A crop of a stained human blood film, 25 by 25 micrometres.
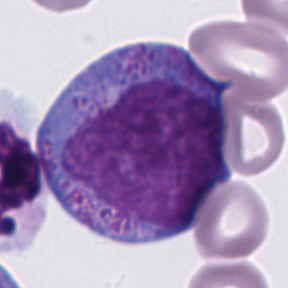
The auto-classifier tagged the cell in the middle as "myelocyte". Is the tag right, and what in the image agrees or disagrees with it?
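Cytoplasm blue, with small reddish-purple granules lying mostly on the left side; red cells press against the right side.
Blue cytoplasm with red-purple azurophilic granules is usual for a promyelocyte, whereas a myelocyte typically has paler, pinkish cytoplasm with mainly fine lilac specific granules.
Both the blue cytoplasm and the reddish-purple granules go against myelocyte, so the cell is a promyelocyte.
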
